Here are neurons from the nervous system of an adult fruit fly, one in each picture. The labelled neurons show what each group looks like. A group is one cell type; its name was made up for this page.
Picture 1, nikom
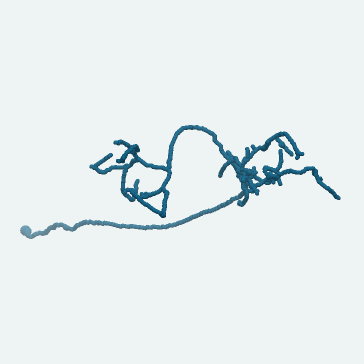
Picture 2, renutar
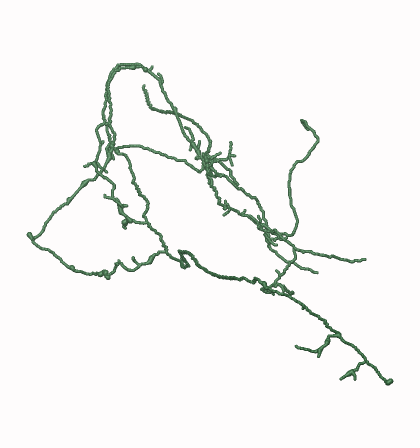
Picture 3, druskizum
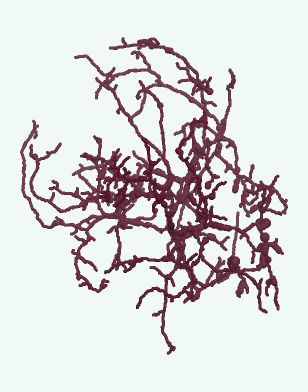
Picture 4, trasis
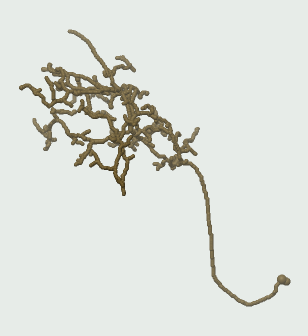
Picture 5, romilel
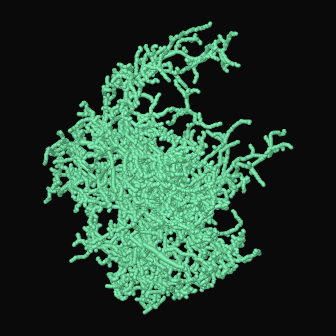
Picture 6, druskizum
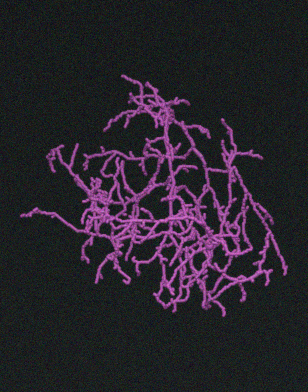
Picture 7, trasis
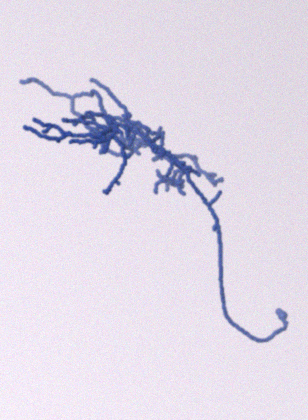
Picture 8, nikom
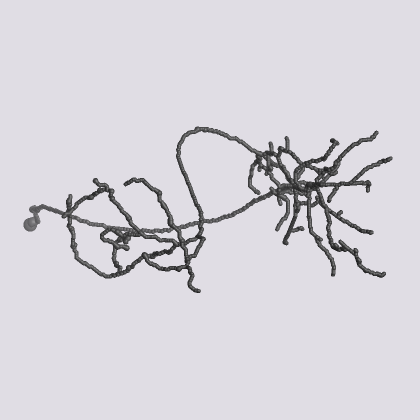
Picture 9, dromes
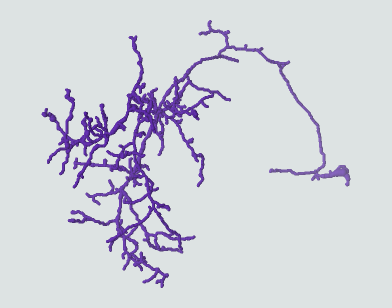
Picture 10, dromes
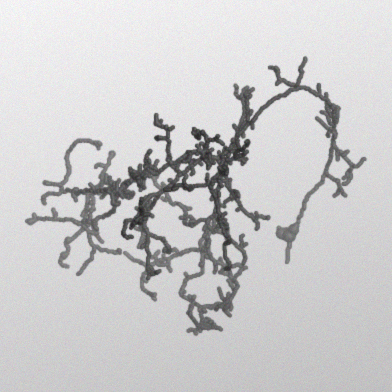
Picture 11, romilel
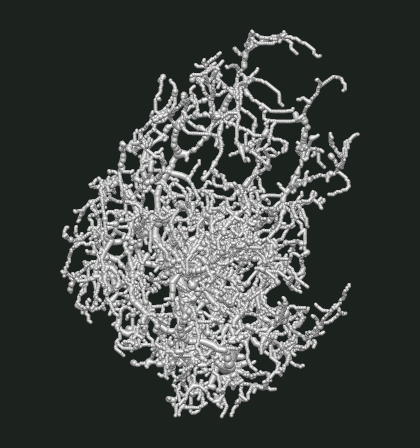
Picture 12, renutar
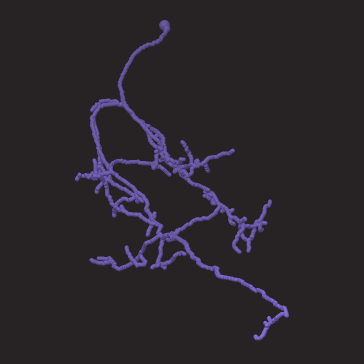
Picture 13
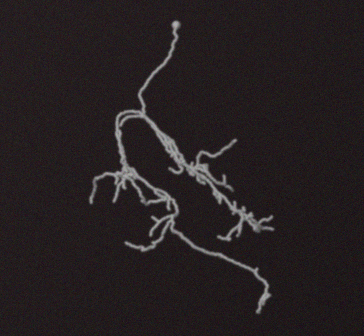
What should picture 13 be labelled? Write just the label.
renutar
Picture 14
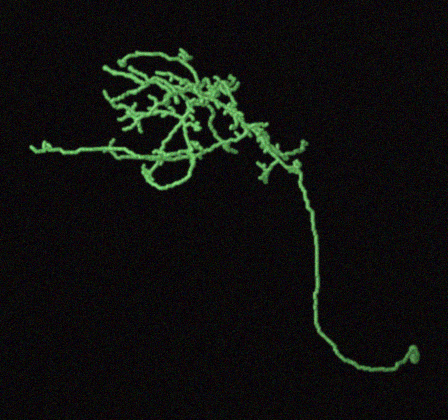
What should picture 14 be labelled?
trasis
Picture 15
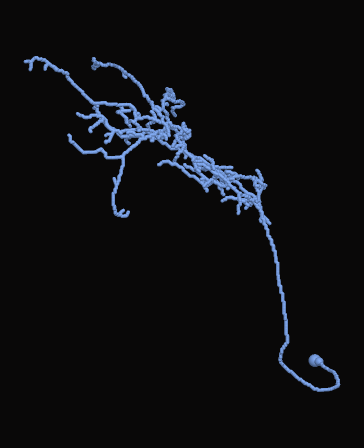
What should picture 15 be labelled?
trasis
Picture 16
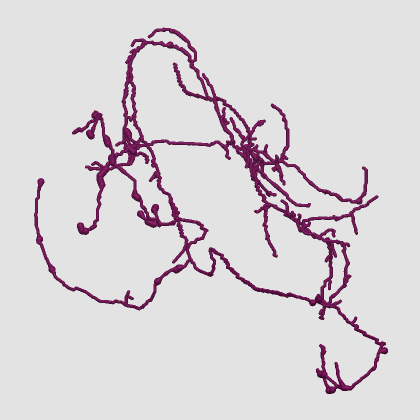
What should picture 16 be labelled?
renutar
